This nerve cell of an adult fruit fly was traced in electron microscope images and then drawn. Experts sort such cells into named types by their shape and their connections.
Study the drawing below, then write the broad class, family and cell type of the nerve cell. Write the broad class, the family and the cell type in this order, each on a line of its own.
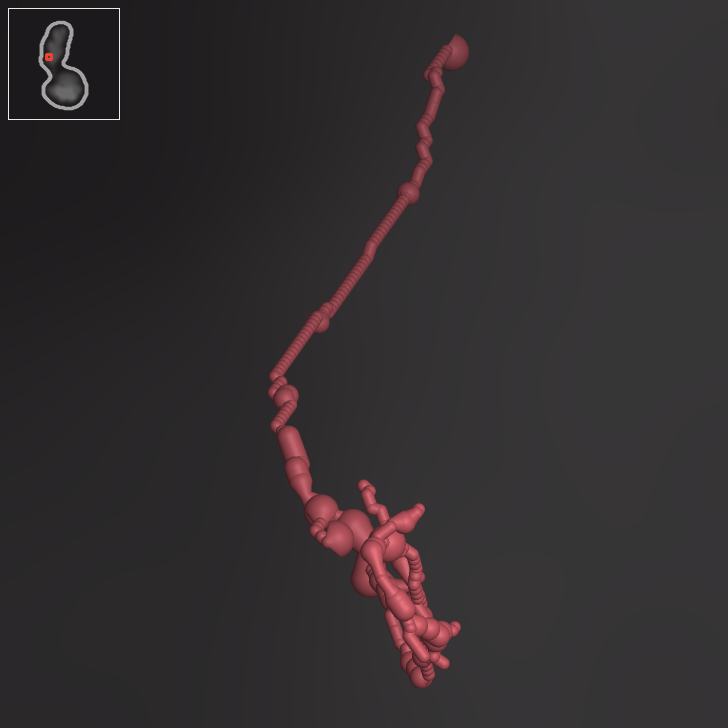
sensory neuron entering the nerve cord
class chemosensory
SNch10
